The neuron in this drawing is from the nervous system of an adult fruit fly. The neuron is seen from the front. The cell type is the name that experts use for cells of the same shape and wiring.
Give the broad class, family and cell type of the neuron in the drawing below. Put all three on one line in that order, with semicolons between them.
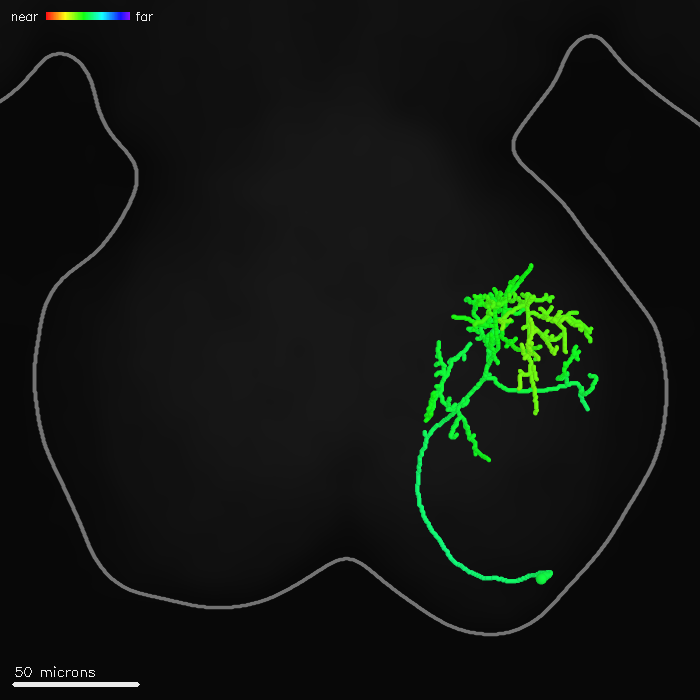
nerve-cord intrinsic neuron; hemilineage 04B; IN04B103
